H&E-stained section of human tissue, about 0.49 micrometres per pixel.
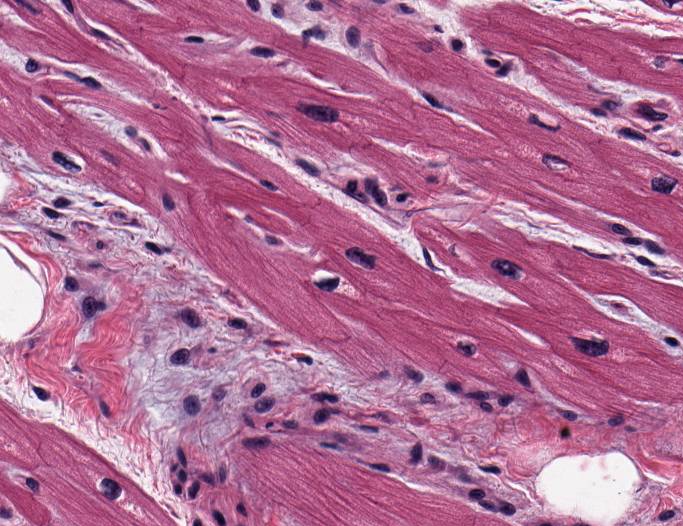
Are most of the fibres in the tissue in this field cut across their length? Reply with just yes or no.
No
